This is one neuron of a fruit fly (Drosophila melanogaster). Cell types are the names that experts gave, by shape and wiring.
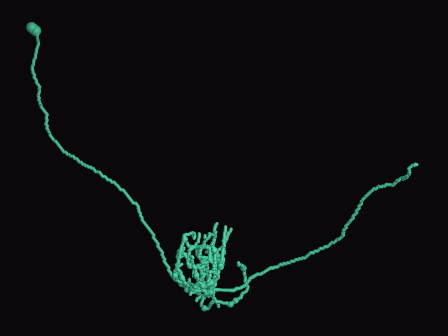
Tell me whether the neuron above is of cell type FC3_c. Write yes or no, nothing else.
yes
